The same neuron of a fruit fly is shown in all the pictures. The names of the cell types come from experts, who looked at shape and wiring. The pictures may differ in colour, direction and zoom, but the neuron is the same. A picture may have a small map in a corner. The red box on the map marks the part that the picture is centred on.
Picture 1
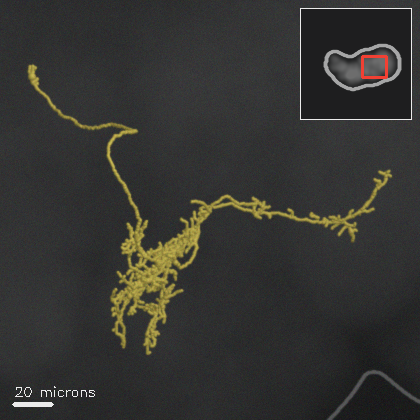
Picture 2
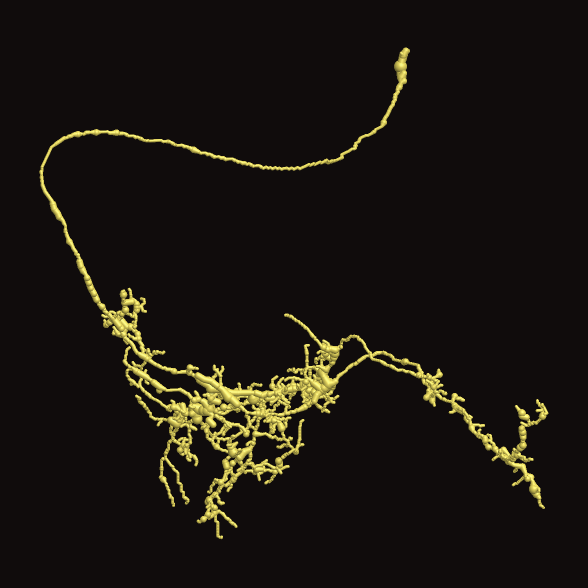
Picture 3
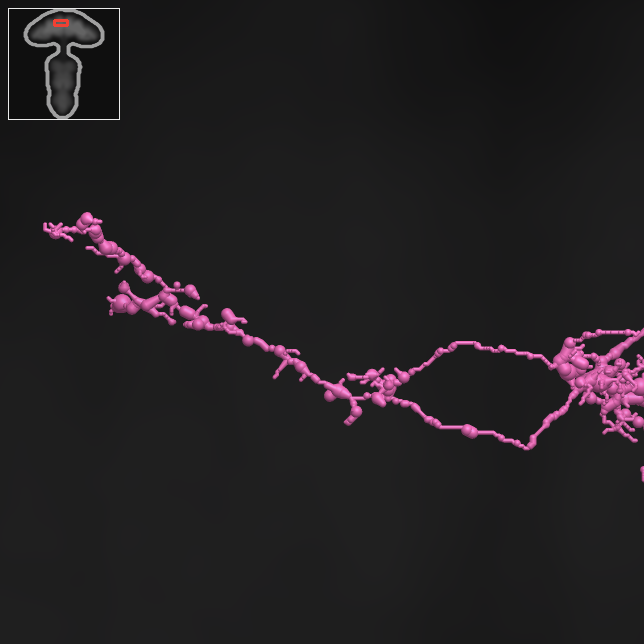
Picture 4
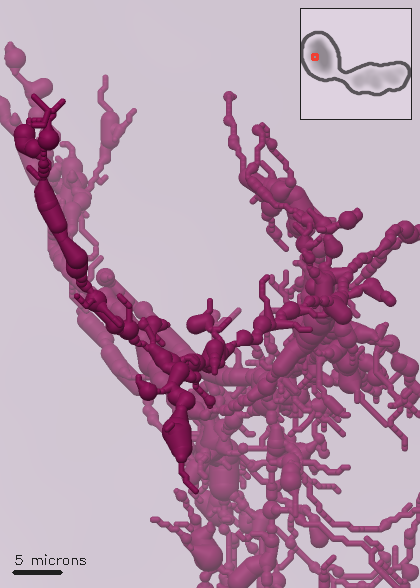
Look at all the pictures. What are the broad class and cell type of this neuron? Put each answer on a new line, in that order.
central-brain intrinsic neuron
VES079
